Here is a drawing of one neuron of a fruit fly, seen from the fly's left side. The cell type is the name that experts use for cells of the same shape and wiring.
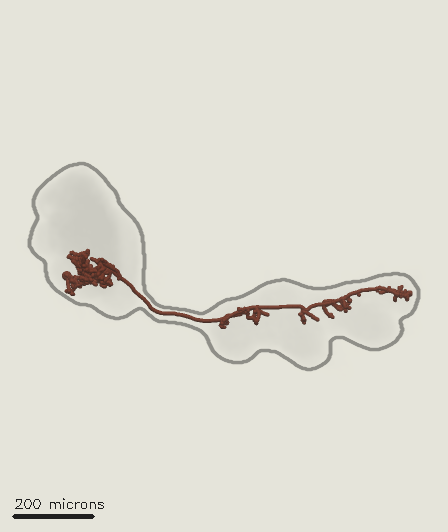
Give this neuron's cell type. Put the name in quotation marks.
"DNge139"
